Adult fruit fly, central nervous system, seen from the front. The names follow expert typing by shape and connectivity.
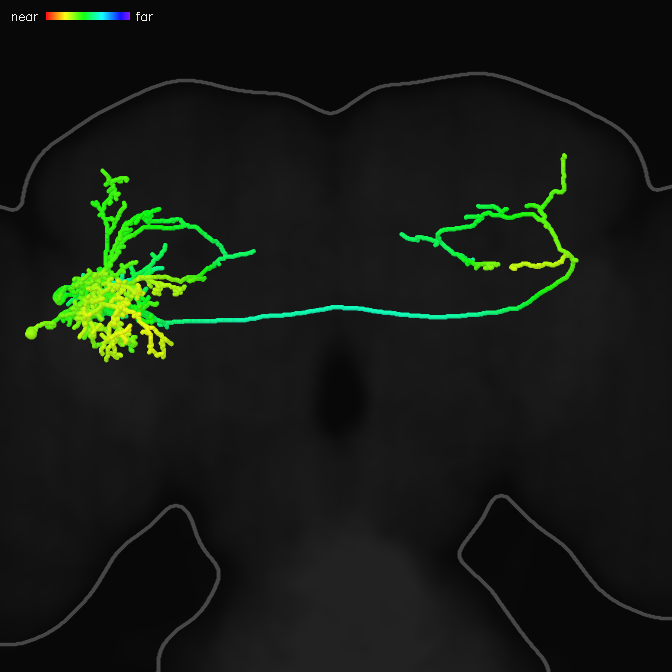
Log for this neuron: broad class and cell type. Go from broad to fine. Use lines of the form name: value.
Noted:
broad class: central-brain intrinsic neuron
cell type: AVLP219_a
